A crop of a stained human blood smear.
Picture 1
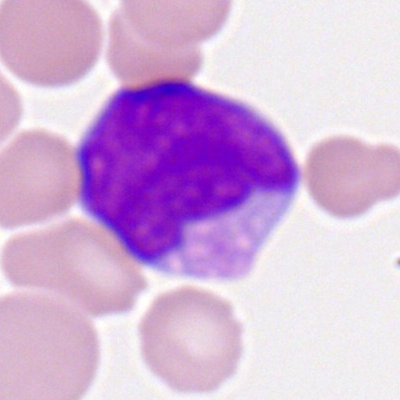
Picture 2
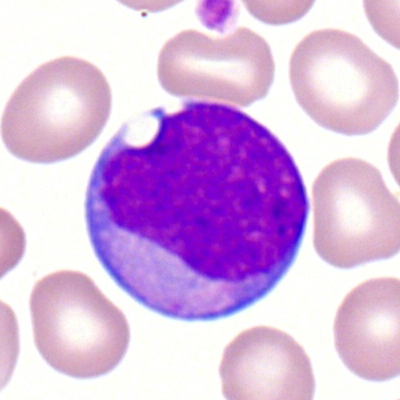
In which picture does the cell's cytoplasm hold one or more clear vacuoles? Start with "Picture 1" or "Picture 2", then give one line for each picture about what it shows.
Picture 2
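In picture 1: No vacuoles are seen in the cytoplasm.
In picture 2: A single clear round vacuole sits at the upper left edge of the cell.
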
